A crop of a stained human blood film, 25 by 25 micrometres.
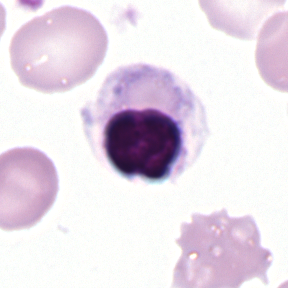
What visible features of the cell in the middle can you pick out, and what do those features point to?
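Above the nucleus, the cytoplasm forms a wide band of pale lavender-grey. The nucleus sits off-centre in the lower part of the cell, and a shallow notch marks the middle of its upper edge. The cell is a normoblast.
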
